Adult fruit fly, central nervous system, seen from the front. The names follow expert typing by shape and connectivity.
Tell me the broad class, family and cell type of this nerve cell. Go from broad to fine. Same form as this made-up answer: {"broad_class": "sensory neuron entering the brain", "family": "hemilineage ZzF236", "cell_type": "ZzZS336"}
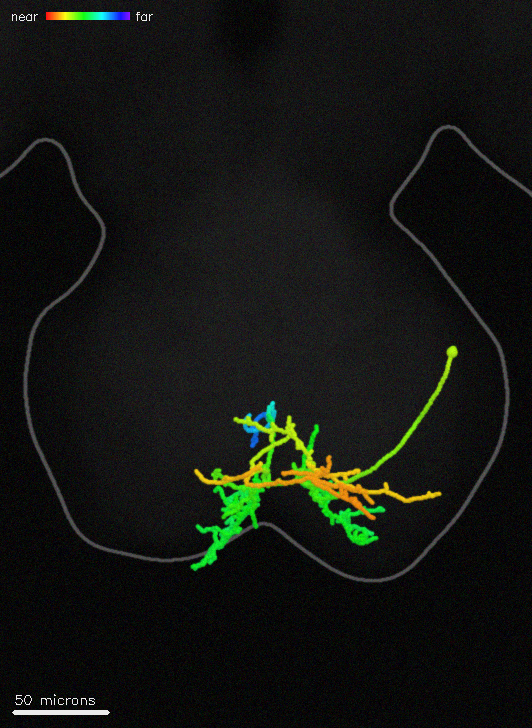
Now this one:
{"broad_class": "nerve-cord intrinsic neuron", "family": "hemilineage 09B", "cell_type": "IN09B046"}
